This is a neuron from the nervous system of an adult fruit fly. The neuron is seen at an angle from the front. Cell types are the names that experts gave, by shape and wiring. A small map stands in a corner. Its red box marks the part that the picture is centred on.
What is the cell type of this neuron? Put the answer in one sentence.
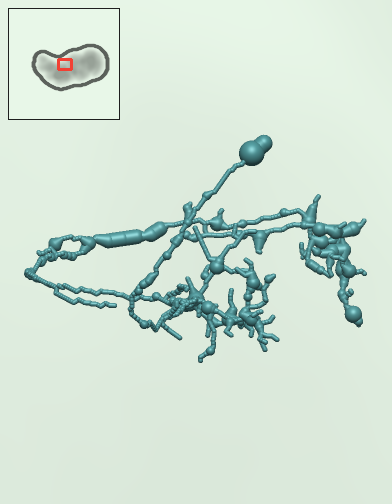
The cell type is Tm5Y.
